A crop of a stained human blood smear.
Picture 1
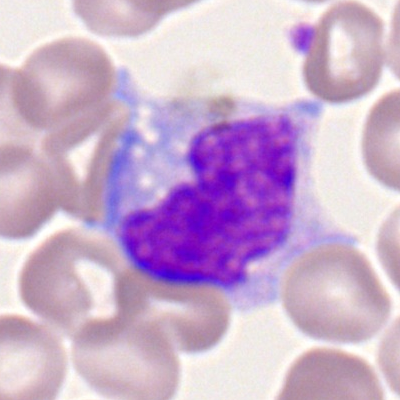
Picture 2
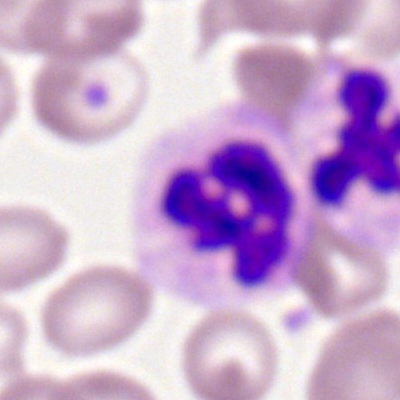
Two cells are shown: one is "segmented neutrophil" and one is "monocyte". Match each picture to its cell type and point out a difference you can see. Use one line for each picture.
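Picture 1 is a monocyte. Several small clear vacuoles lie in the upper-left cytoplasm.
Picture 2 is a segmented neutrophil. The cytoplasm contains no visible vacuoles.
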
